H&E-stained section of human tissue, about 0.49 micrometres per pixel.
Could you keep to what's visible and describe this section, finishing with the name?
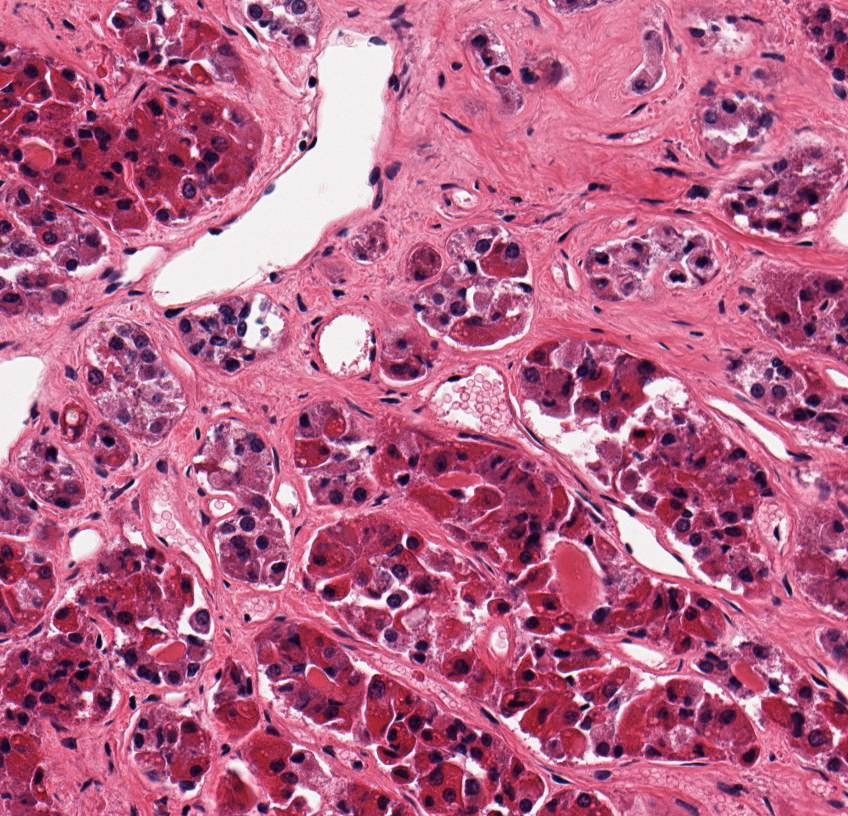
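Arrangement: rounded nests of cells, separated by bands of fibrous stroma across the whole field. Nuclei: round, dark, mostly single, one per cell. Globules: smooth, round, homogeneous and eosinophilic, among the cells in some nests, as at lower right. Stroma: pink collagen with scattered spindle-shaped nuclei, broadest at top right. Tissue: pituitary.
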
